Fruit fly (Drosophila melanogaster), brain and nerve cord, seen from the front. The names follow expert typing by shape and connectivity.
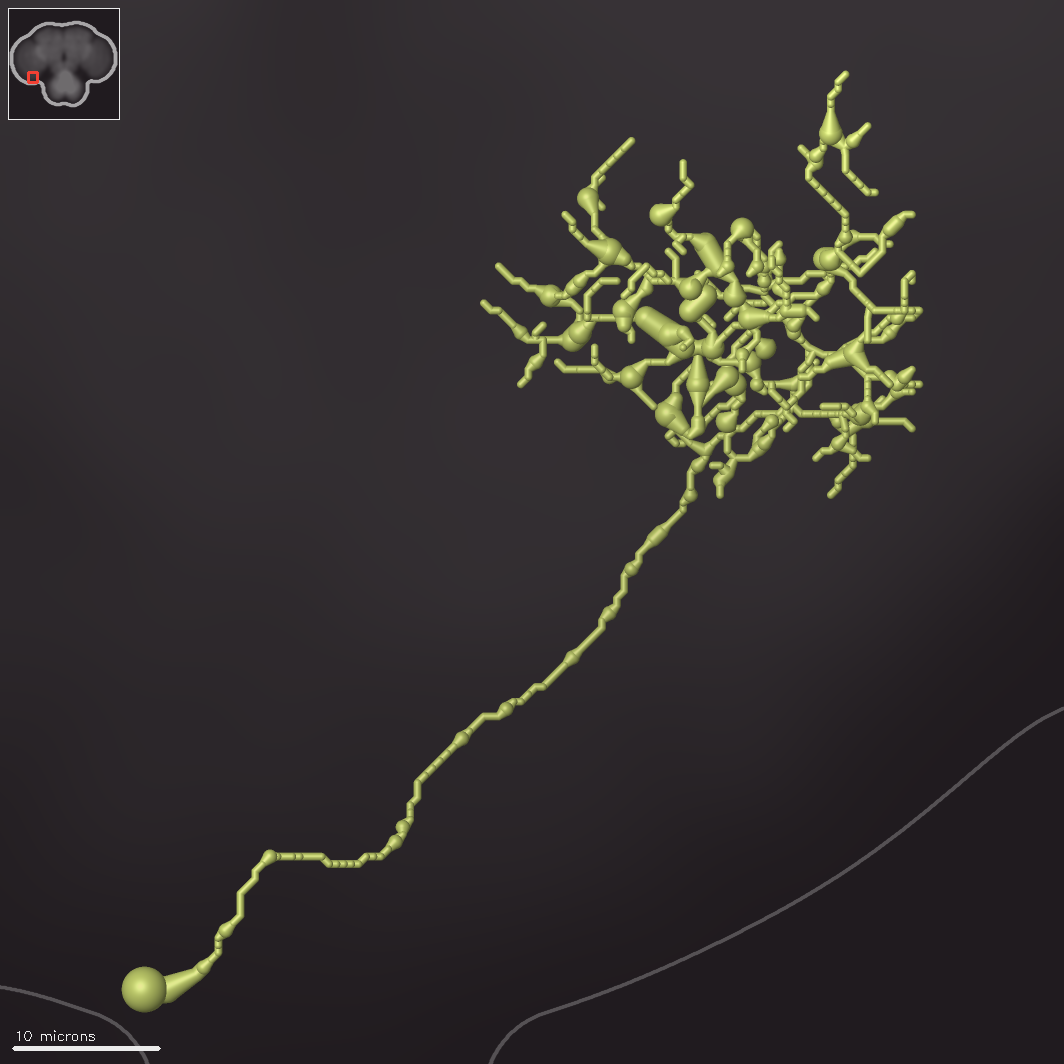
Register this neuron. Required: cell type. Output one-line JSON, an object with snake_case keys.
{"cell_type": "Cm3"}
